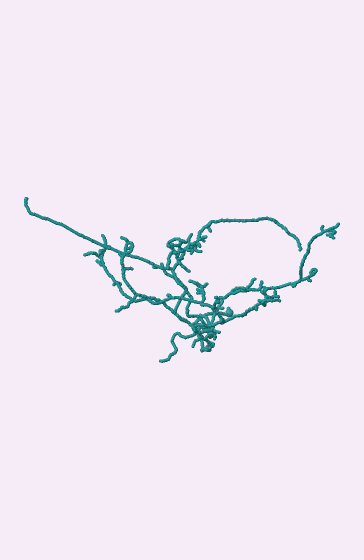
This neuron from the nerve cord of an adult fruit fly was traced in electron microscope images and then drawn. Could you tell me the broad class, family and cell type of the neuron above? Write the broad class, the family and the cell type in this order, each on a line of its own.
nerve-cord intrinsic neuron
hemilineage 09B
IN09B055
